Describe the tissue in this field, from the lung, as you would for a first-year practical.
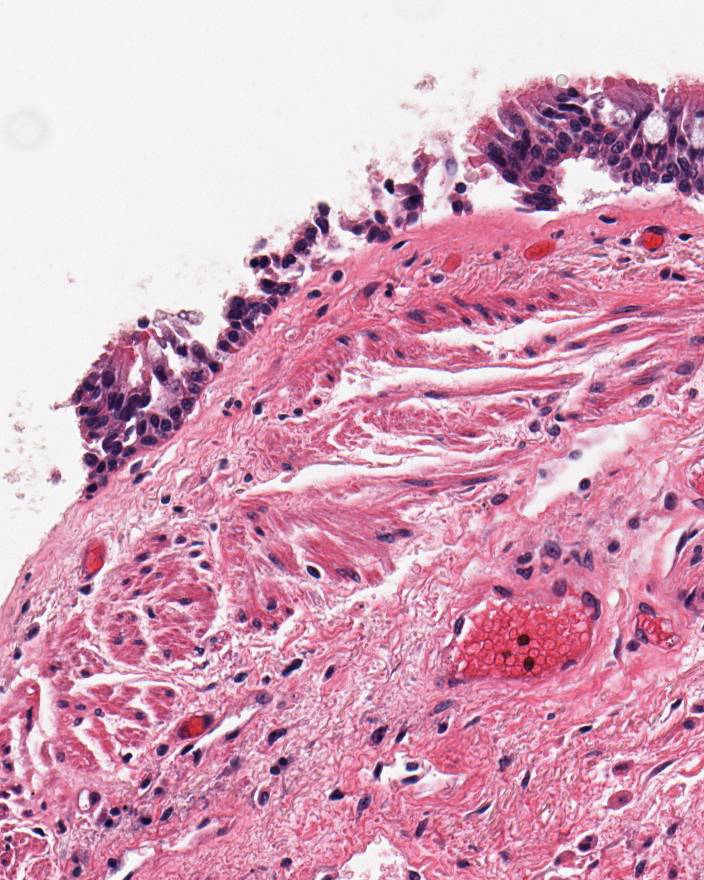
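The epithelium runs several cells thick, and its nuclei are crowded and stain dark. Down in the lower right there's a vessel packed with red blood cells, and several smaller ones holding red blood cells are scattered through the stroma. Beneath the epithelium, the stroma has no glands.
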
